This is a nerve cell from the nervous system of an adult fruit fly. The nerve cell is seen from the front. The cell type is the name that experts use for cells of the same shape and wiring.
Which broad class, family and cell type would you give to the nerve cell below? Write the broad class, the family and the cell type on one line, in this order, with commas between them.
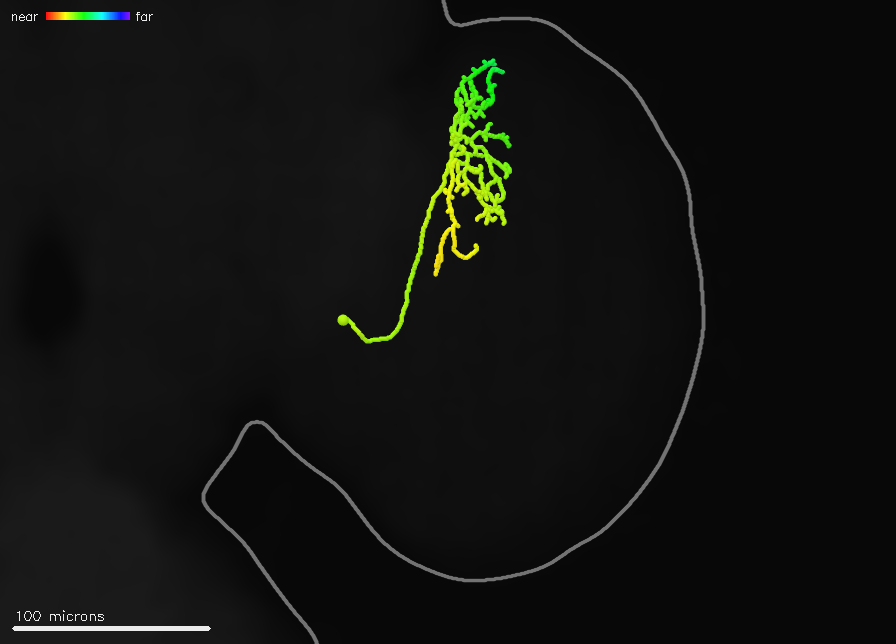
optic-lobe intrinsic neuron, Cm, Cm20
